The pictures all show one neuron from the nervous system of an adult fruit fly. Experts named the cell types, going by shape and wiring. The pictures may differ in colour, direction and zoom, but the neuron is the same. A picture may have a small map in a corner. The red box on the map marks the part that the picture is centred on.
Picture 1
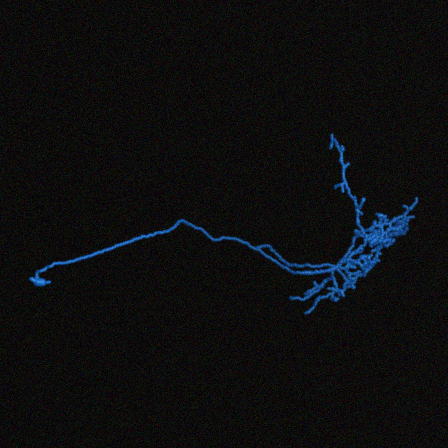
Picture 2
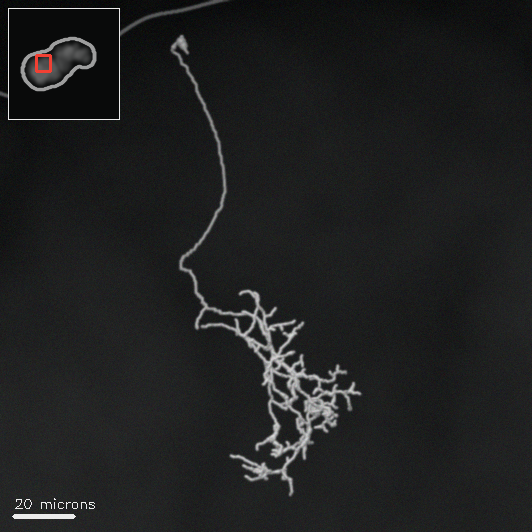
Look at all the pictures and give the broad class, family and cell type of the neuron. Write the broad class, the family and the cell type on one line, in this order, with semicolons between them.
central-brain intrinsic neuron; hemilineage MX3; PS316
